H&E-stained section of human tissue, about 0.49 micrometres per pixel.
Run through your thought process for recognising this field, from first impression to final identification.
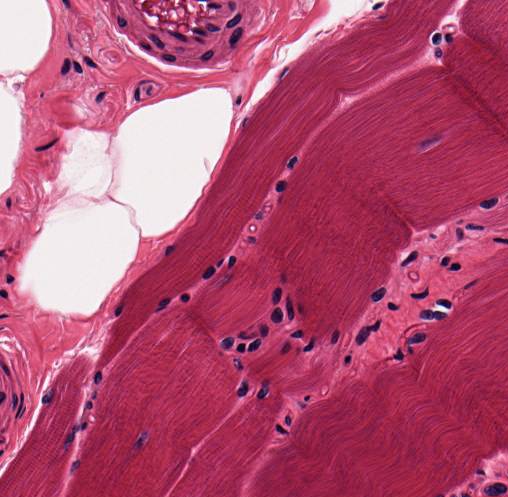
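Skeletal muscle, taken item by item. Fibres: broad, deeply eosinophilic, running diagonally from lower left toward upper right across most of the field. Nuclei: flattened and at the fibre edges, not the centres.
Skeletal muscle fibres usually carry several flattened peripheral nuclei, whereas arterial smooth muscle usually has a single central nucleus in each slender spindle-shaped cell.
Between fibres: a mid-field band of loose connective tissue with many small dark oval and spindle-shaped nuclei. Upper left: large empty, thin-walled fat cells.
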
